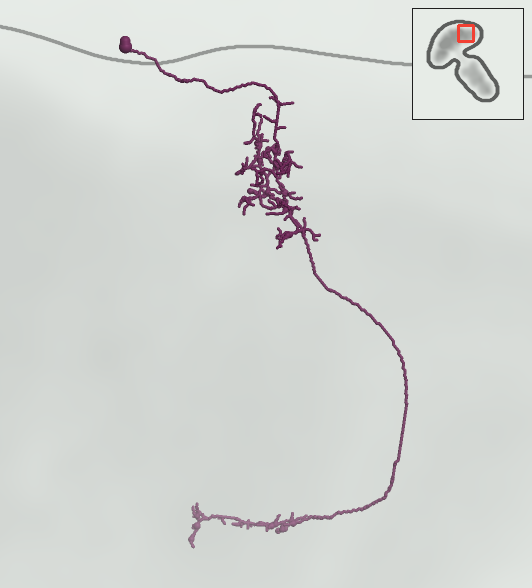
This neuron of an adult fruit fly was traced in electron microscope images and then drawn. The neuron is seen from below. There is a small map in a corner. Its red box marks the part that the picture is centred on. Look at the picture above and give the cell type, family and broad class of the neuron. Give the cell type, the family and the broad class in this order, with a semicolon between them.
Tm37; Tm; optic-lobe intrinsic neuron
